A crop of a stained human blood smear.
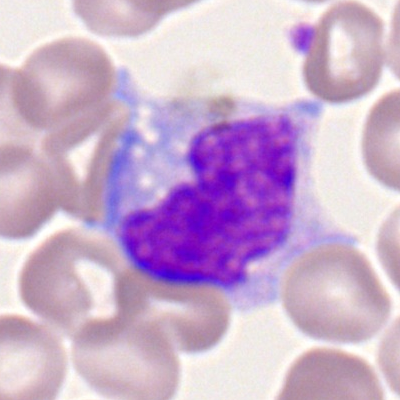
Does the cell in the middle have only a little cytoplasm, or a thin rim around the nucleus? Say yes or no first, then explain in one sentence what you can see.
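No. The cytoplasm is abundant and widest on the upper-left side of the nucleus.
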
